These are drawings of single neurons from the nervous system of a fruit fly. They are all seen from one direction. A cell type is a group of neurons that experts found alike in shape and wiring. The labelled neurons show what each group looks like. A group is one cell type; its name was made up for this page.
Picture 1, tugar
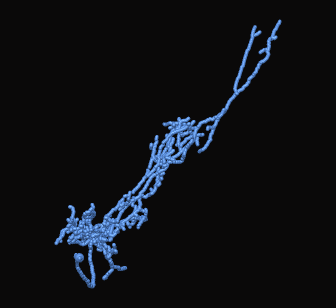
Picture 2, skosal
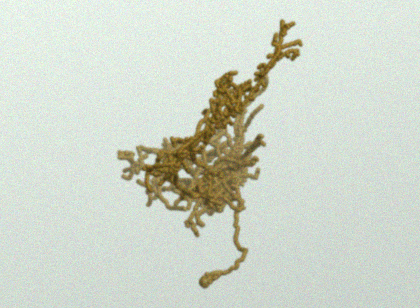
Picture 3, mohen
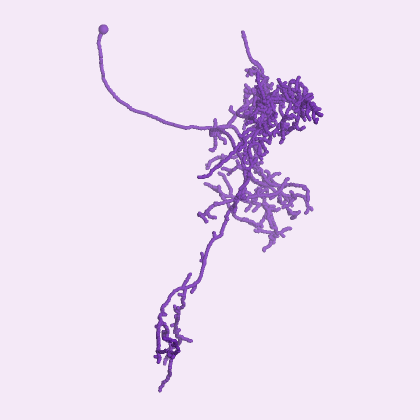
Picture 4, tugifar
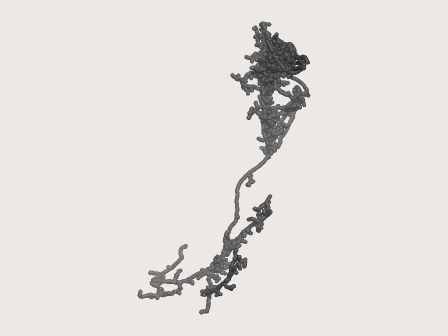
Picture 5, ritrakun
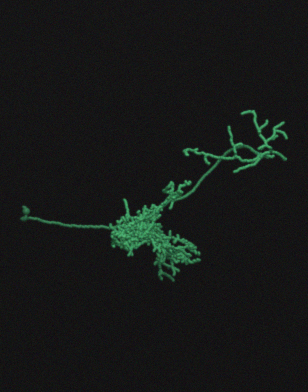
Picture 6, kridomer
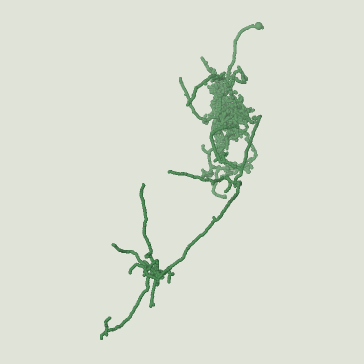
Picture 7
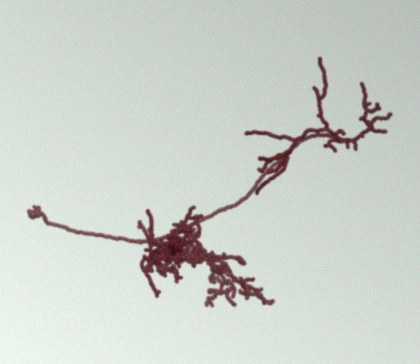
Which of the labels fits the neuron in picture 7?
ritrakun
